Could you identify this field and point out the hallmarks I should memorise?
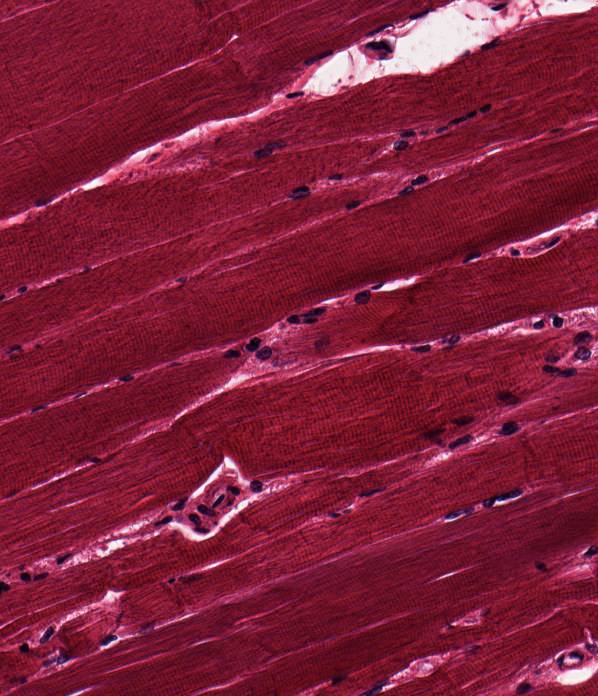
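So: skeletal muscle. Fine transverse cross-striations show within the fibres, and the dark oval nuclei sit at the fibre edges, not the centres.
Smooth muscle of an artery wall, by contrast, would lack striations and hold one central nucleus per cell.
The cytoplasm takes eosin deep red. Narrow white clefts part many fibres lengthwise, consistent with shrinkage during processing.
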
